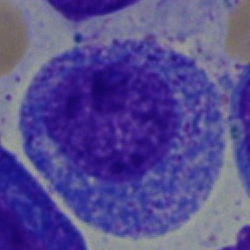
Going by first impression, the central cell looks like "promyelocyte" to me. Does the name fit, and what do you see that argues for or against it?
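Yes, promyelocyte is the right call here. What settles it is the blue cytoplasm.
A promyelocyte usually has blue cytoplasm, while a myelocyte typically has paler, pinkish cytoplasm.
The chromatin also counts against myelocyte: it is finely stippled rather than gathered into dense blocks.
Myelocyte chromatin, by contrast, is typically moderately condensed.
The round outline and the absence of clear vacuoles in the cytoplasm don't favour either name. The deep purple nucleated cells cut off at the lower-left and right edges of the picture belong to other cells, not to this one.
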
